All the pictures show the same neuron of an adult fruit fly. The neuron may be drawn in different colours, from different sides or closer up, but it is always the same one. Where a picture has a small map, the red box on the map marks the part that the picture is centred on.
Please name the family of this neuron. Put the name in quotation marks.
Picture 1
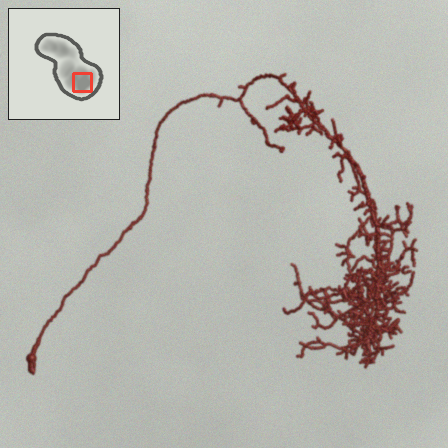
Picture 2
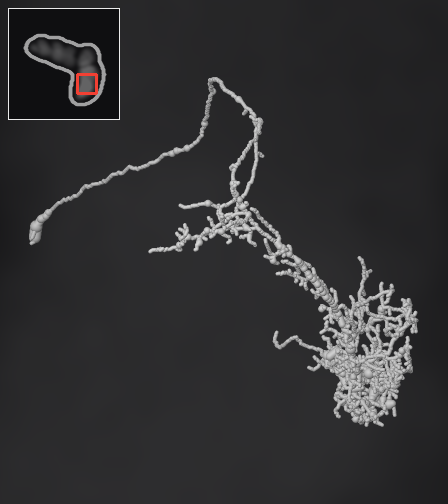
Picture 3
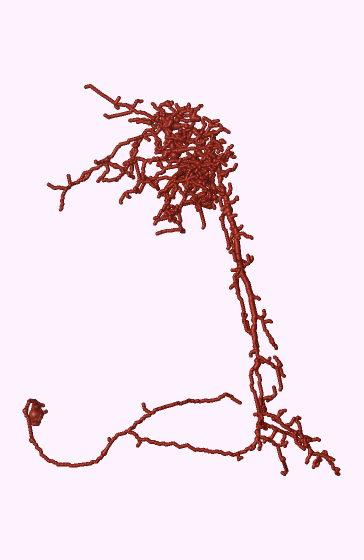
"hemilineage DM1_antero_ventral"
